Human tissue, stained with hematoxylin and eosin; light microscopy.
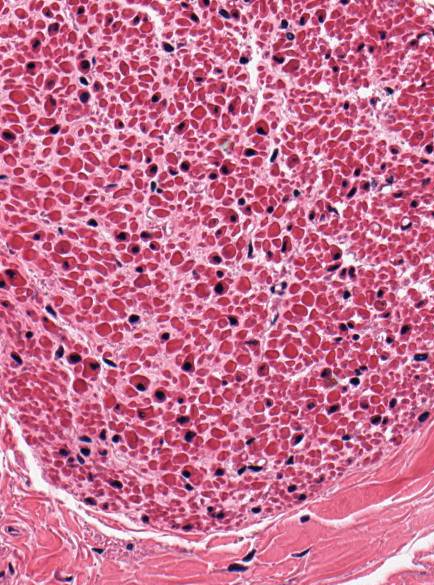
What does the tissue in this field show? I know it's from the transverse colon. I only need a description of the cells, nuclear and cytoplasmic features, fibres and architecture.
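Look first at the large bundle of muscle fibres that takes up most of the field; here the fibres are cut in cross-section. Each fibre appears as a small profile, rounded to polygonal, and you will notice that they vary noticeably in size. In many profiles a dark round nucleus sits within the fibre, not at its edge. The fibre cytoplasm stains a deep, even pink.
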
